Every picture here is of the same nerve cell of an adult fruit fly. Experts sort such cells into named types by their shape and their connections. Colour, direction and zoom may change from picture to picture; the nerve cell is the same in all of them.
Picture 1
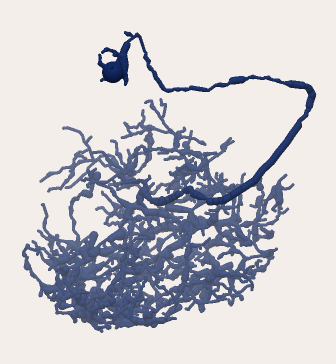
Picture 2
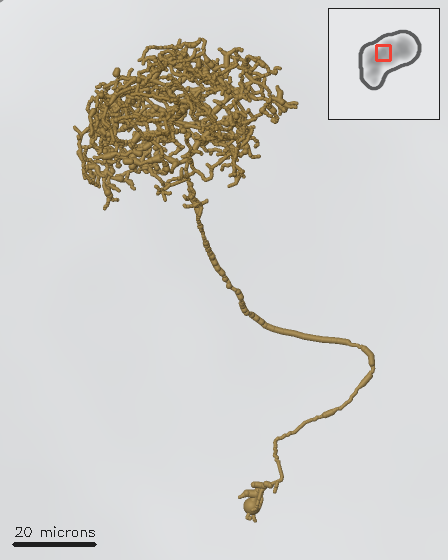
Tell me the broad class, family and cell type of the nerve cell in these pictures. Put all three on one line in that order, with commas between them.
central-brain intrinsic neuron, hemilineage VLPl4_anterior, AVLP419_a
